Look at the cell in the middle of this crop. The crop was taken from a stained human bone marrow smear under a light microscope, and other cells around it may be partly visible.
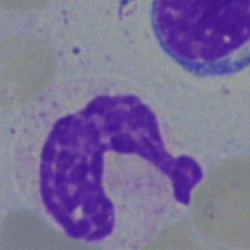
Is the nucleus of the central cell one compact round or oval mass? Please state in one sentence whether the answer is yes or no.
No, this cell has a nucleus bent into a band, without separate lobes.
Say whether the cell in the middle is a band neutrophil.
yes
